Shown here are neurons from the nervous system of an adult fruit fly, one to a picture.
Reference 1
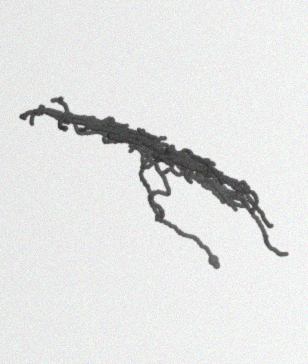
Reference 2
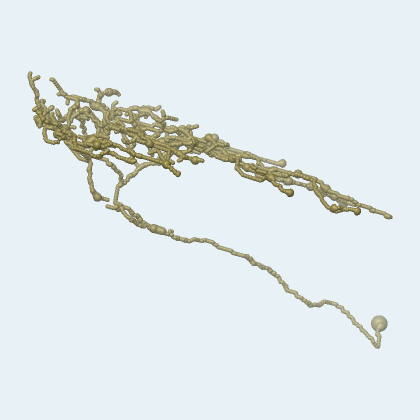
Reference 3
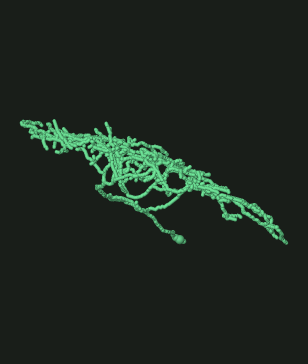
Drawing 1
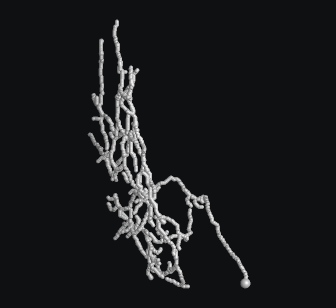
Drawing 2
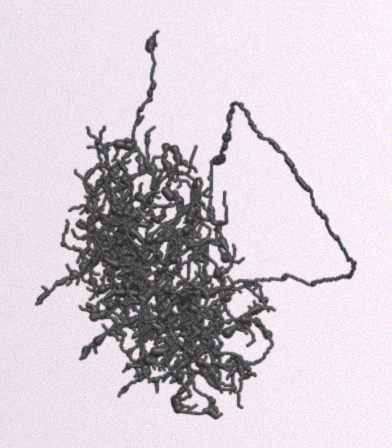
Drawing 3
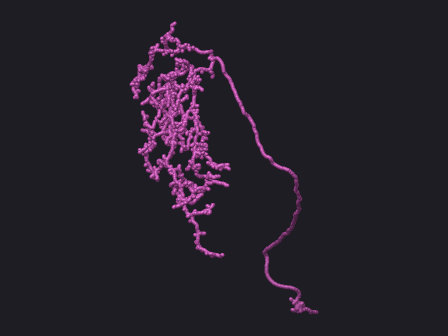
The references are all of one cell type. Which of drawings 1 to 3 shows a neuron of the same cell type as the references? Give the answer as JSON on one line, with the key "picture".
{"picture": 1}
